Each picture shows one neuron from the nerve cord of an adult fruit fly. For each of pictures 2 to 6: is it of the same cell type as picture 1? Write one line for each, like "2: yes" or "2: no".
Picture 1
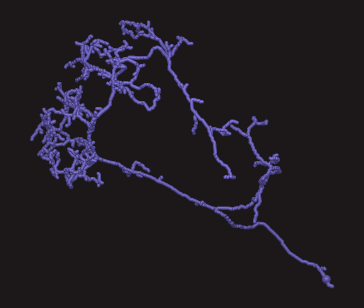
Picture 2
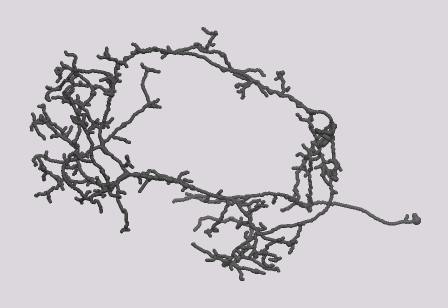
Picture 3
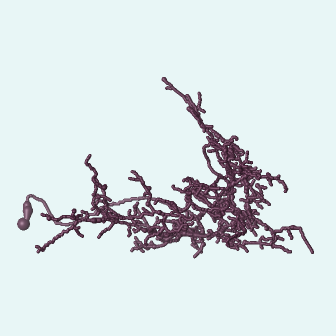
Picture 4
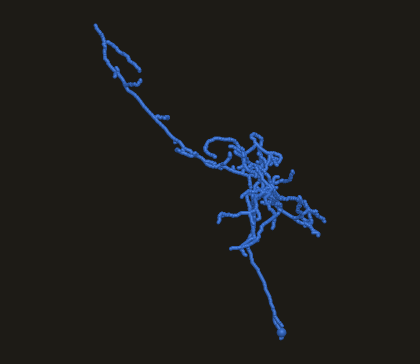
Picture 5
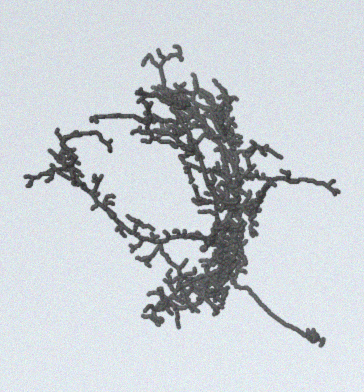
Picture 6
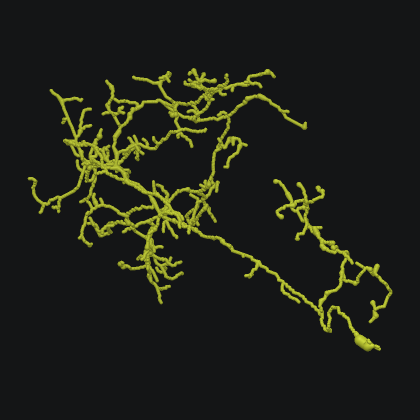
2: yes
3: no
4: no
5: no
6: no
